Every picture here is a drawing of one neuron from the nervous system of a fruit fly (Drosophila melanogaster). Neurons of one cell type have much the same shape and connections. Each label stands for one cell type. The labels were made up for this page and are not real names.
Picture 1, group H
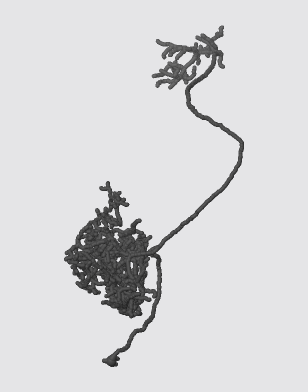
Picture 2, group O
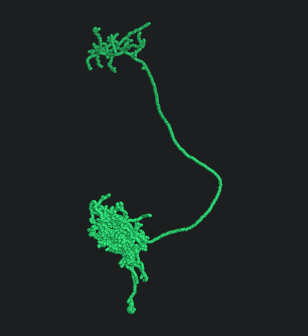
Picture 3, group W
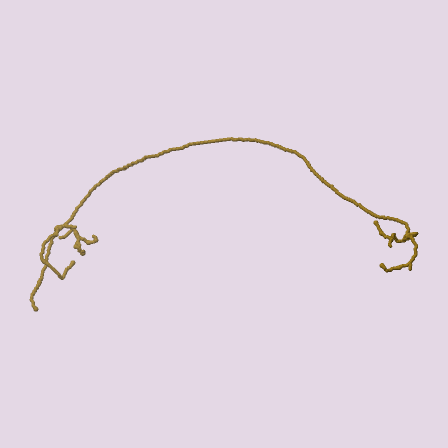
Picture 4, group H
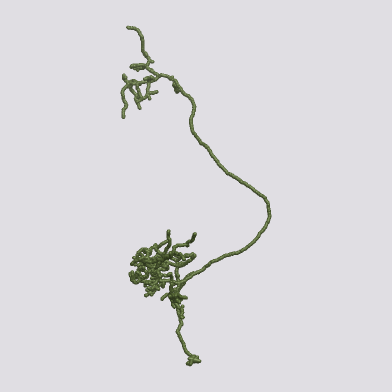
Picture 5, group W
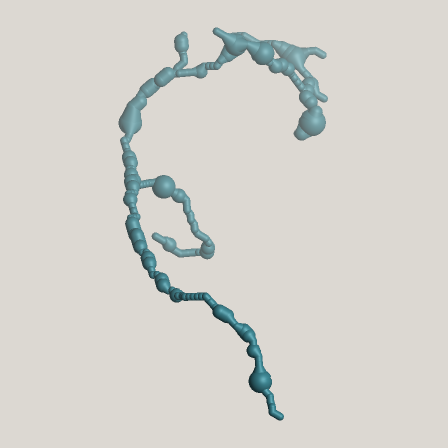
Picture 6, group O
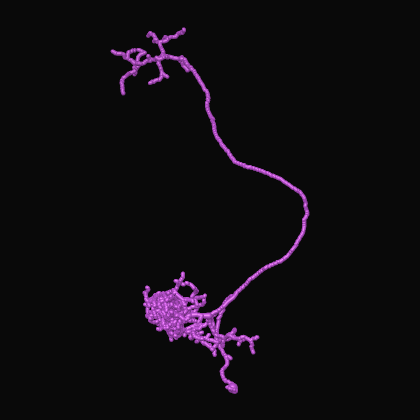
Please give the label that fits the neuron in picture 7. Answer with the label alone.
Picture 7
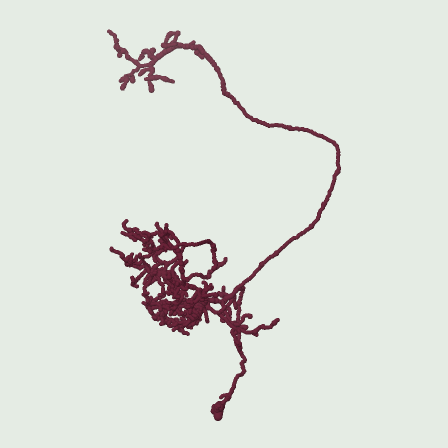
group O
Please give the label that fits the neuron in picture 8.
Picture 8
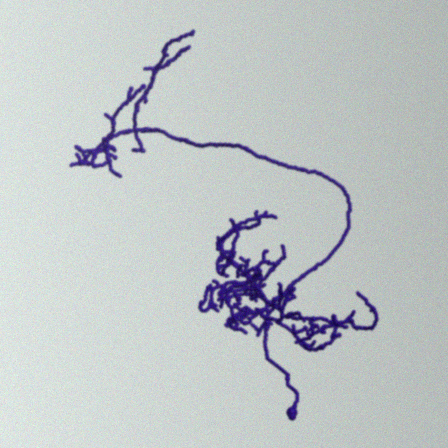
group H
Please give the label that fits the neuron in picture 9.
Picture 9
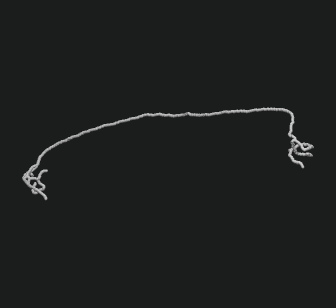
group W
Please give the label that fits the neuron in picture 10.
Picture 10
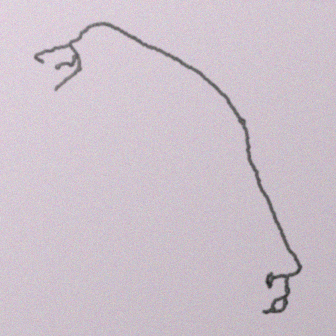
group W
